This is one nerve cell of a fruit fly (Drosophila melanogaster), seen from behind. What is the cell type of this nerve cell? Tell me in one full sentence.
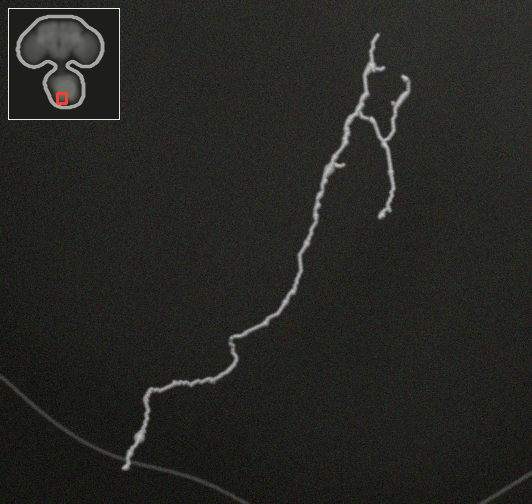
Under the cell type LgLG2 falls this nerve cell.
